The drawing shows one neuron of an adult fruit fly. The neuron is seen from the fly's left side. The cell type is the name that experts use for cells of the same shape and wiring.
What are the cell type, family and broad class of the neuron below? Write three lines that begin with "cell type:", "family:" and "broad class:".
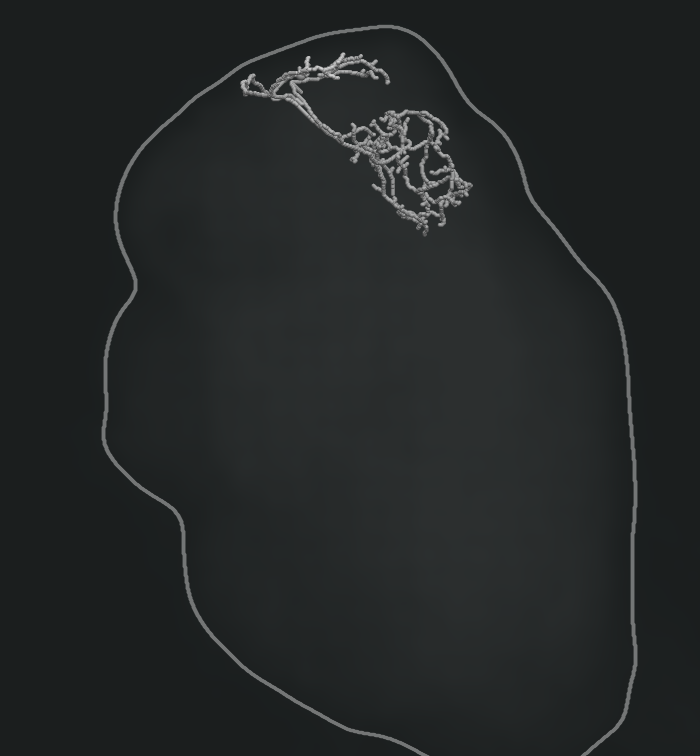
cell type: LHAD3a1
family: hemilineage LHd1
broad class: central-brain intrinsic neuron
